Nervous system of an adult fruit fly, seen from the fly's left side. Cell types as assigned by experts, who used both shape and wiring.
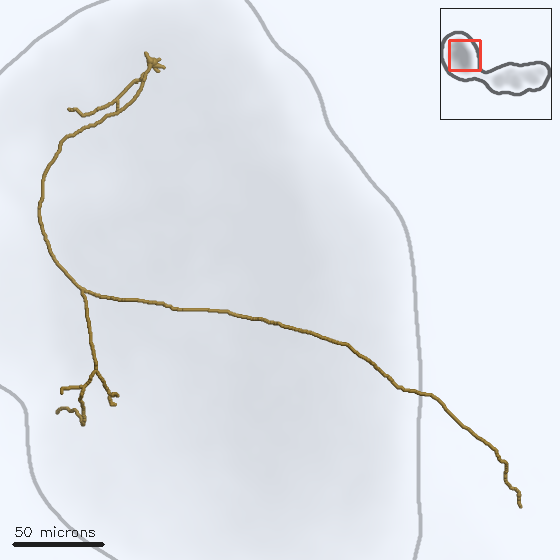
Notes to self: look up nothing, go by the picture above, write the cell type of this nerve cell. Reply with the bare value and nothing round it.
PI3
